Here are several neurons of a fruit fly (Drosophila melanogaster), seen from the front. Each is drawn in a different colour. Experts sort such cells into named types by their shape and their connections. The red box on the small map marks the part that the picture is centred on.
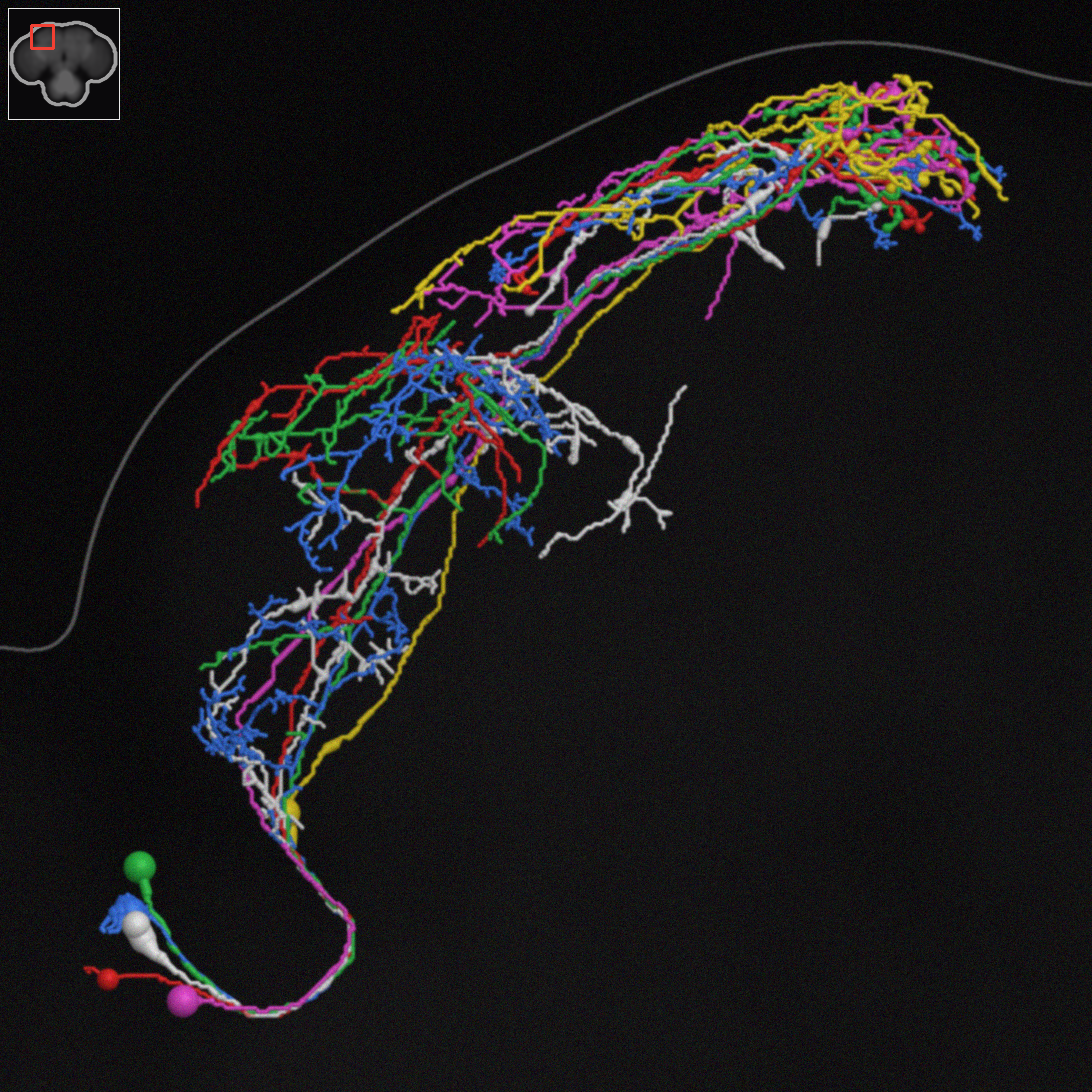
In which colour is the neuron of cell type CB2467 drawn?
green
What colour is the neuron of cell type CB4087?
red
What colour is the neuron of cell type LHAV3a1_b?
blue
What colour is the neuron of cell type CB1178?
yellow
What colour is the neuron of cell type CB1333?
white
